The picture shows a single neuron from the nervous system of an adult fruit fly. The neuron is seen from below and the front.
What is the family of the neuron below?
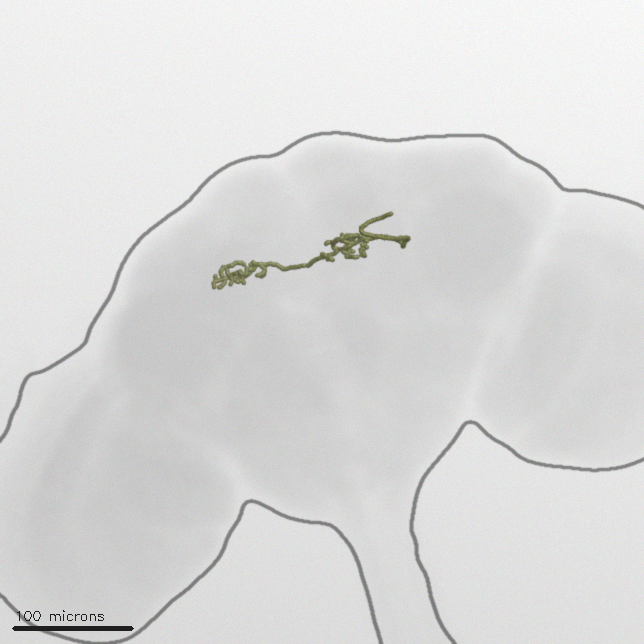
class olfactory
